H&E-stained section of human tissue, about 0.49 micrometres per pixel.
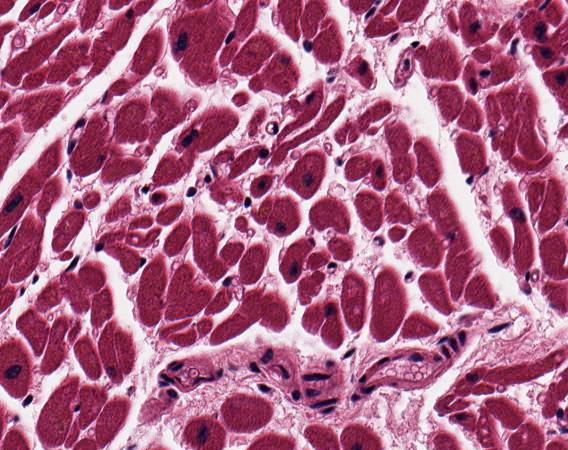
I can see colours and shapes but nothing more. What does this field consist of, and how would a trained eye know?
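Myocardium, I'd say. Most fibres are cut across or obliquely, rounded to polygonal, yet many look irregular, elongated or branched.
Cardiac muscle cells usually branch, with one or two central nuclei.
Nucleated profiles have a single central nucleus. The cytoplasm is deeply eosinophilic and fairly uniform.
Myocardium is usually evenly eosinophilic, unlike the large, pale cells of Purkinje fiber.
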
